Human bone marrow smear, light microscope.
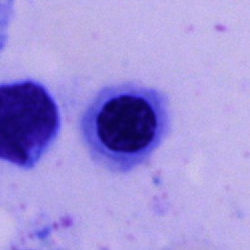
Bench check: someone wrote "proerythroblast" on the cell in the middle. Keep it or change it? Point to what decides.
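No nucleoli can be seen in the nucleus.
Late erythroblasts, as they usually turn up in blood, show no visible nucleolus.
The cell is therefore an erythroblast, and the name proerythroblast does not fit. The chromatin is dark purple and dense, with a coarse, clumped look. No granules are visible in the cytoplasm. The outline is roughly round, with a soft, hazy edge. To the left, beyond a clear gap, lies a larger, darkly stained cell.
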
